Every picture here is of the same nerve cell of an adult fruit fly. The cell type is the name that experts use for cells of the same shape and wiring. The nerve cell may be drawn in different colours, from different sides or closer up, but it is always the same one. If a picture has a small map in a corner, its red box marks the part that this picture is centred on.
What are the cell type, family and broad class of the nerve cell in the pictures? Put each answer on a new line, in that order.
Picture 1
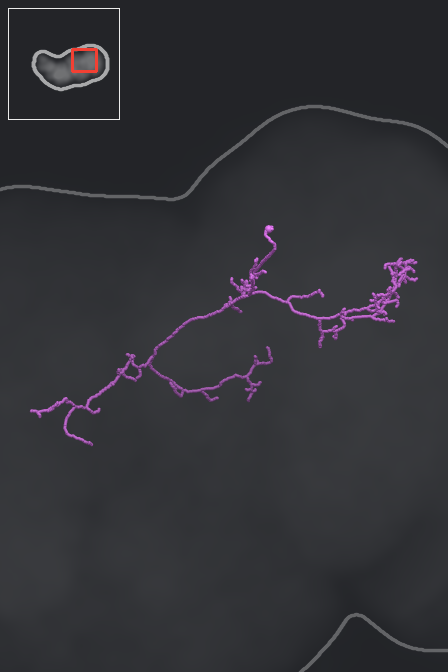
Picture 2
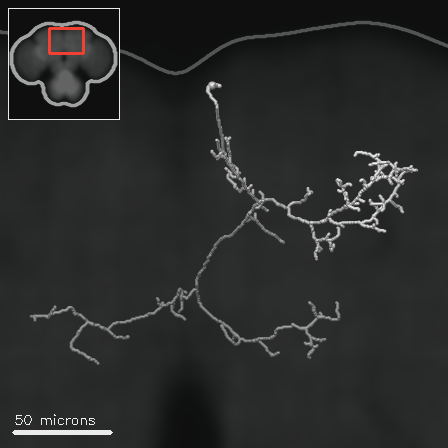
SIP021_b
hemilineage SMPad2
central-brain intrinsic neuron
